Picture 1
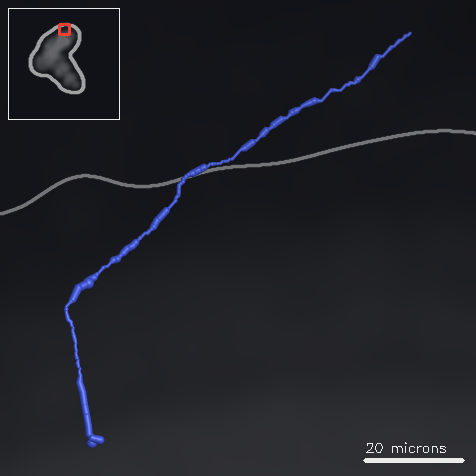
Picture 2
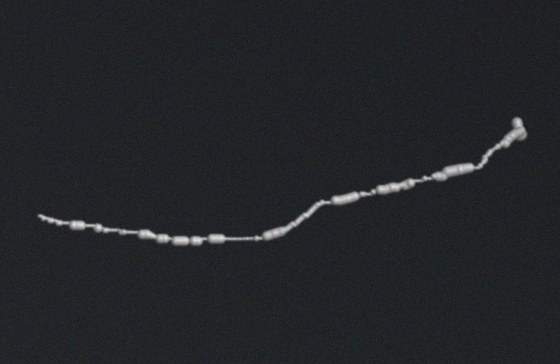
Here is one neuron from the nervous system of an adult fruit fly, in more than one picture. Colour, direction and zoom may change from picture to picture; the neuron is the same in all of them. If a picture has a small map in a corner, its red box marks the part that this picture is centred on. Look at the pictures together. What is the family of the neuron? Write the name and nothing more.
class visual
